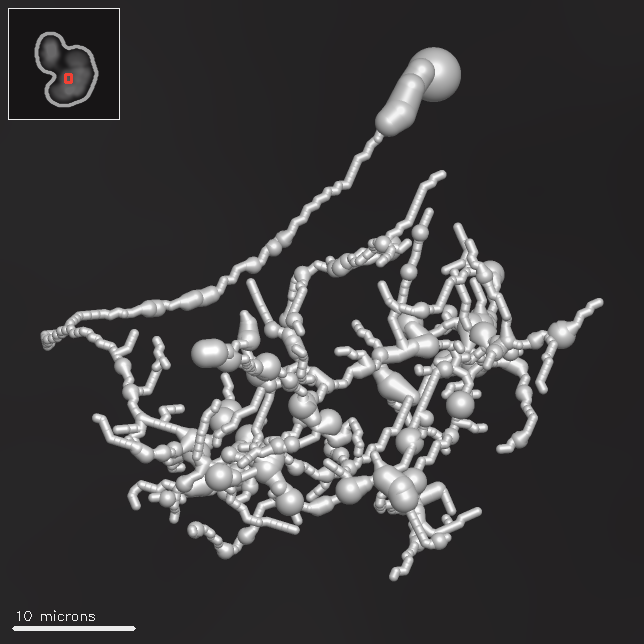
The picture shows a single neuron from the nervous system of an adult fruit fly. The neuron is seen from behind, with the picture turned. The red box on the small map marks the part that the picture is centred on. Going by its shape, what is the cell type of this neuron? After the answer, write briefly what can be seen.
The cell type is GNG388. This is a central-brain intrinsic neuron. From left to right in the picture it spans about 45 microns. The picture shows dozens of branch ends.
